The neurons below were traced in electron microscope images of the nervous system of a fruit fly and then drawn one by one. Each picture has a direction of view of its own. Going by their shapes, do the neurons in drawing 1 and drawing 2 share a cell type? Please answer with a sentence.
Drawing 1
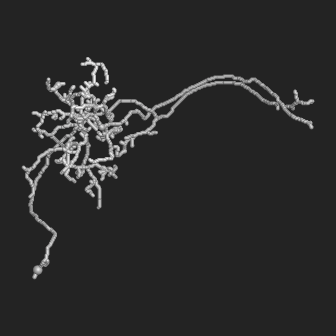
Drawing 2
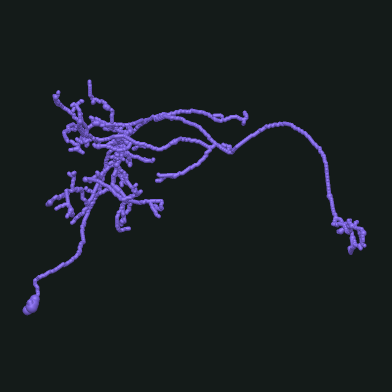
They are of the same cell type.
